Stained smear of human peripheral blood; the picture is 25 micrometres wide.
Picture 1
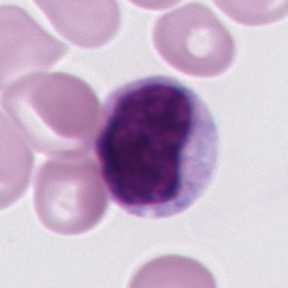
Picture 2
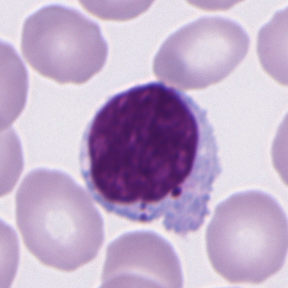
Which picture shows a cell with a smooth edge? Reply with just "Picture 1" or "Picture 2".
Picture 1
